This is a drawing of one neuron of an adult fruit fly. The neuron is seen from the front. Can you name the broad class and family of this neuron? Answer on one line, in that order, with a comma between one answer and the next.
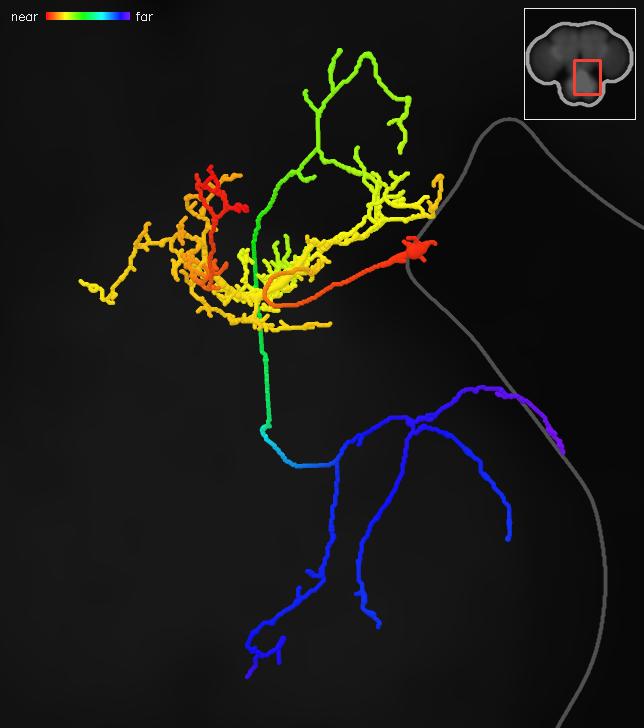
descending neuron, hemilineage MX12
